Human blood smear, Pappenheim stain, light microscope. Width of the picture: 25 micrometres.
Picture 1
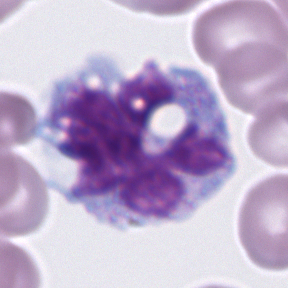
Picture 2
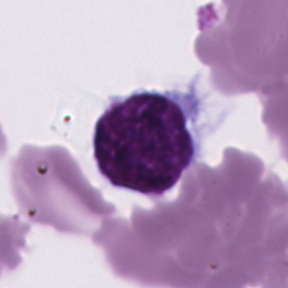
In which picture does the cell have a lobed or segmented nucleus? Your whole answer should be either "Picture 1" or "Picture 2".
Picture 1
